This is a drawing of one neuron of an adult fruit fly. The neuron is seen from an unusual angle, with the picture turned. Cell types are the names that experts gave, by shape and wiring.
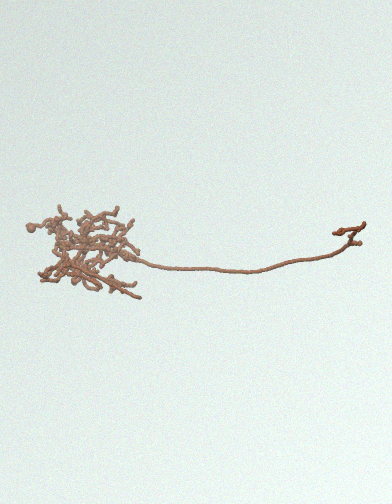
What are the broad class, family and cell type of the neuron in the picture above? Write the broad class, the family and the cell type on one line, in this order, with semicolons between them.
central-brain intrinsic neuron; hemilineage VLPl&d1_lateral; AVLP279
